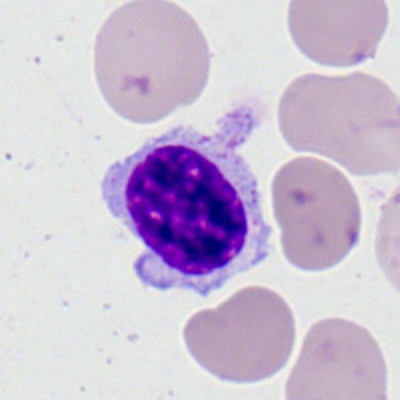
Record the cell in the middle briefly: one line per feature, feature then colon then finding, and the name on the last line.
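Tongue of cytoplasm: see it project outward at the upper right
Nucleus: fills most of the cell
Cytoplasm rim: narrow to moderate
Cytoplasm colour: pale greyish-blue
Granules: only a few fine purplish ones, scattered
Name: lymphocyte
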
